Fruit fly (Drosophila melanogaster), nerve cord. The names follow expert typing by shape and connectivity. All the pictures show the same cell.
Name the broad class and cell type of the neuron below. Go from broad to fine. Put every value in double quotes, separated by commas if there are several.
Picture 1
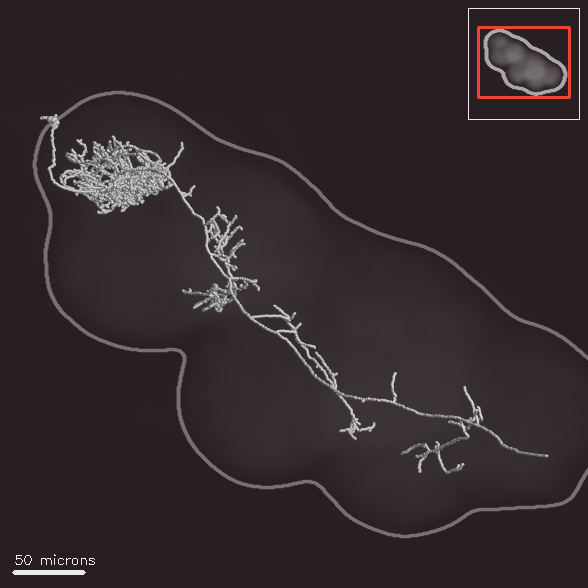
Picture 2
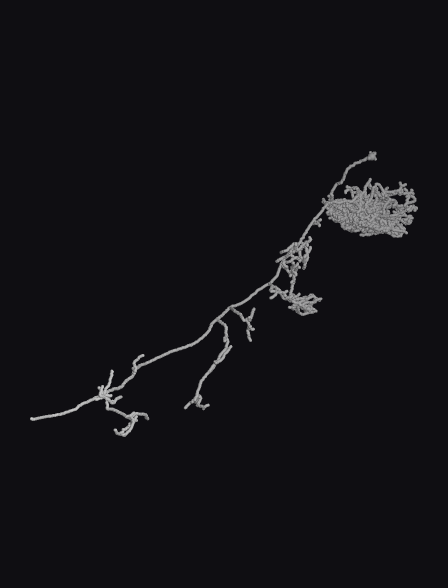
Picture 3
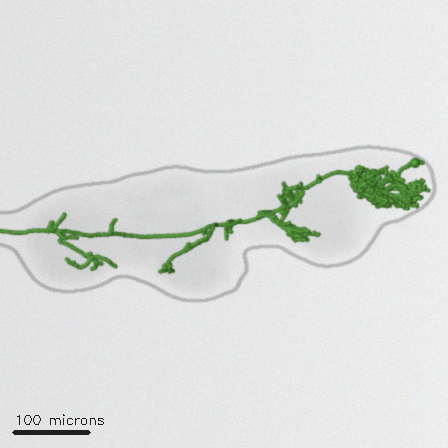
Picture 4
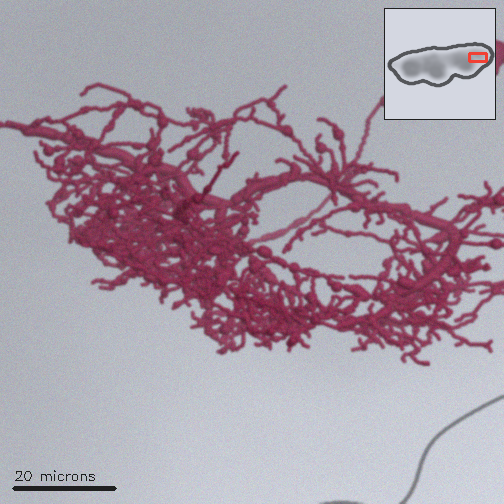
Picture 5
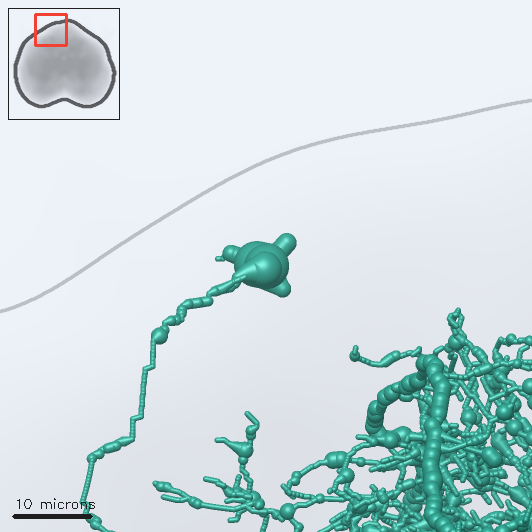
"ascending neuron", "ANXXX074"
